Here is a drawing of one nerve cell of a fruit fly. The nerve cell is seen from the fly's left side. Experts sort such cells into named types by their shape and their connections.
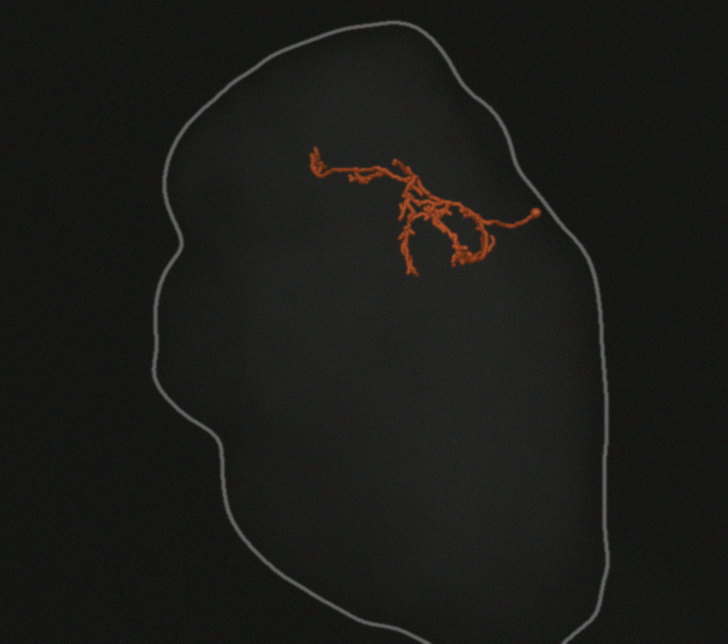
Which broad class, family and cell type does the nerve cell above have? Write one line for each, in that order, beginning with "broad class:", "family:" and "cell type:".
broad class: central-brain intrinsic neuron
family: hemilineage PSp3
cell type: CB1876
